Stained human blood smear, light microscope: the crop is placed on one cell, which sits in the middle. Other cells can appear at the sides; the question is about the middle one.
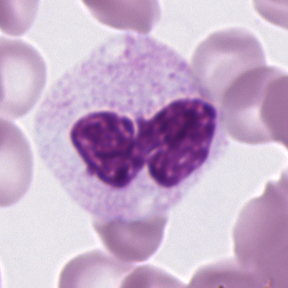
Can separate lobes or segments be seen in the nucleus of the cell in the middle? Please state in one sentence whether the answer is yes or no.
Yes, into two or more lobes the nucleus of this cell is divided.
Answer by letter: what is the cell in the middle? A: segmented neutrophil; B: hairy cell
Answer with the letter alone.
A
